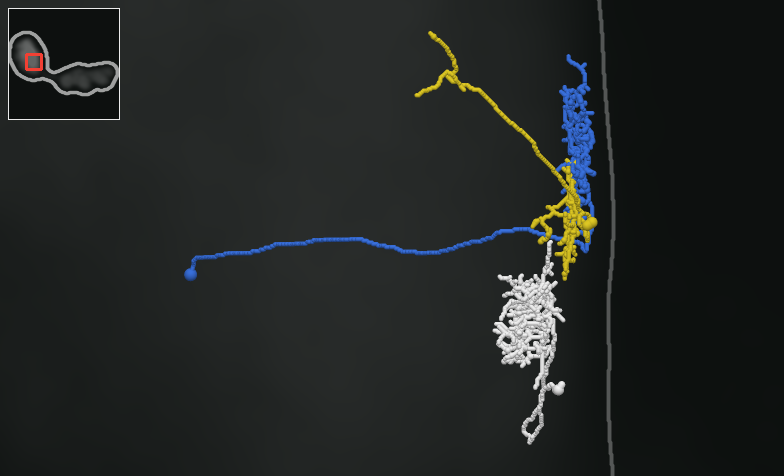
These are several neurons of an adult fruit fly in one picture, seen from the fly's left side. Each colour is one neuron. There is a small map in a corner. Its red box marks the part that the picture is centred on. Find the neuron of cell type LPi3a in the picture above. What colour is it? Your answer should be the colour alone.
white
